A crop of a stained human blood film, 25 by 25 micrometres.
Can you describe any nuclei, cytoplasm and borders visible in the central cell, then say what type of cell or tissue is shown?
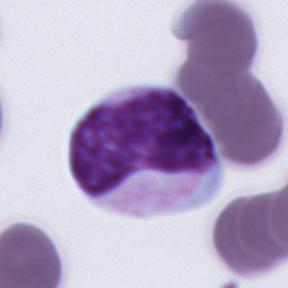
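First, the outline: round and smooth. Second, the nucleus sits toward the top, leaving the cytoplasm mainly beneath it. Third, that nucleus is a single mass, not divided into lobes. Fourth, no nucleolus is visible within it. This is a band neutrophil.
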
